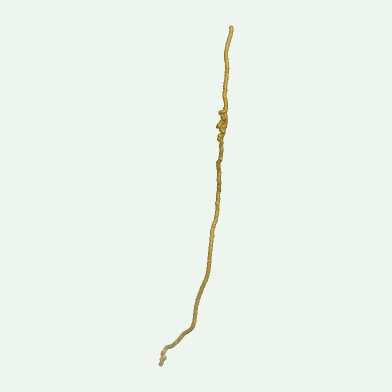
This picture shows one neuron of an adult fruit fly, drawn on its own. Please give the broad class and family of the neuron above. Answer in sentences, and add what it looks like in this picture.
This is a sensory neuron ascending to the brain. The name of its family is class mechanosensory proprioceptive. No cell body is drawn. In this view it is more than twice as tall as it is wide.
